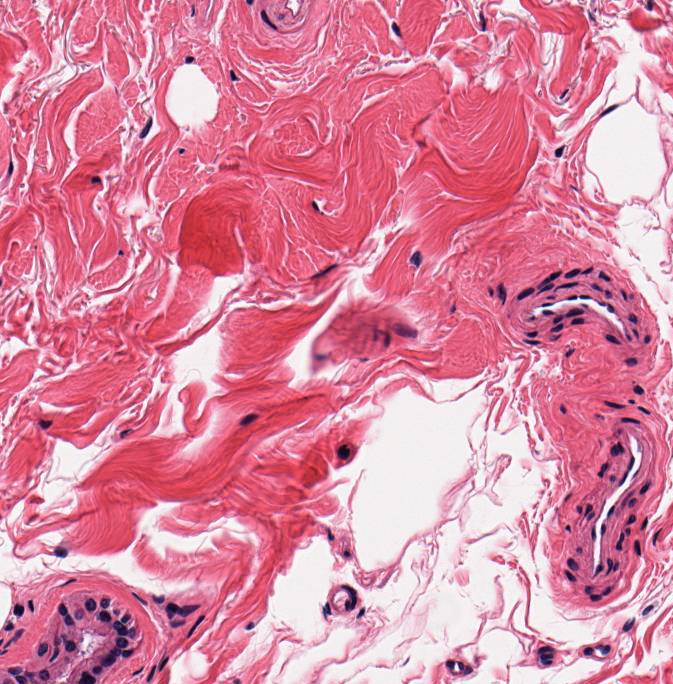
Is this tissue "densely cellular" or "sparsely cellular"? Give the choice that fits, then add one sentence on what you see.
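Sparsely cellular. Only sparse small dark elongated nuclei lie scattered between the collagen bundles.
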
